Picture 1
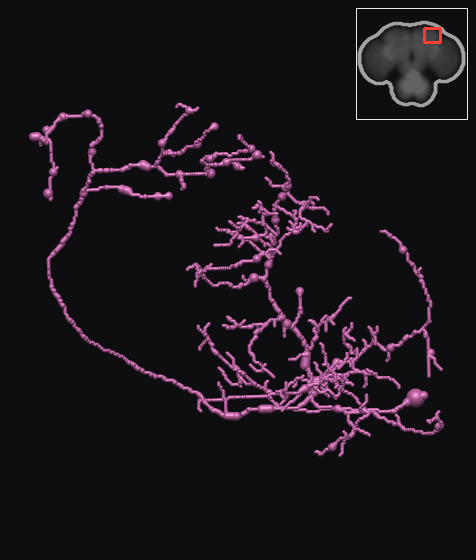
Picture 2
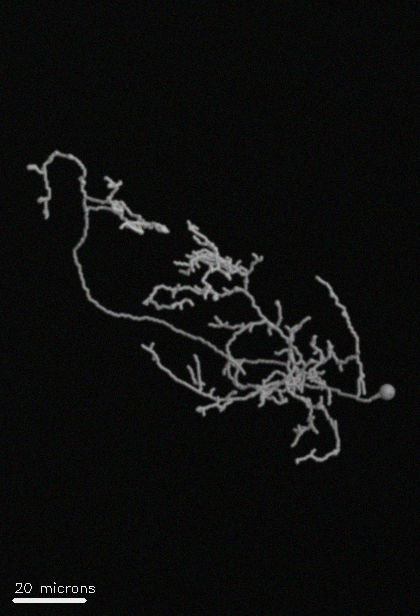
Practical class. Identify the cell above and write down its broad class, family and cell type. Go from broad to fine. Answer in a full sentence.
A central-brain intrinsic neuron of hemilineage LHp3, type CB2092.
